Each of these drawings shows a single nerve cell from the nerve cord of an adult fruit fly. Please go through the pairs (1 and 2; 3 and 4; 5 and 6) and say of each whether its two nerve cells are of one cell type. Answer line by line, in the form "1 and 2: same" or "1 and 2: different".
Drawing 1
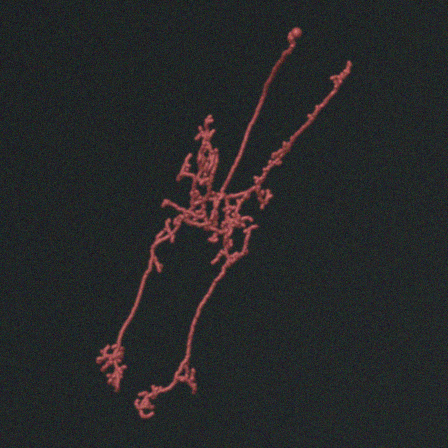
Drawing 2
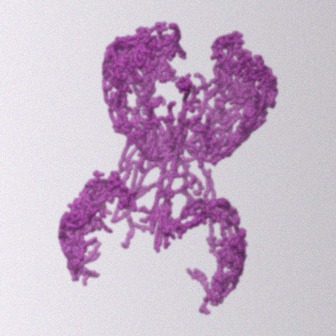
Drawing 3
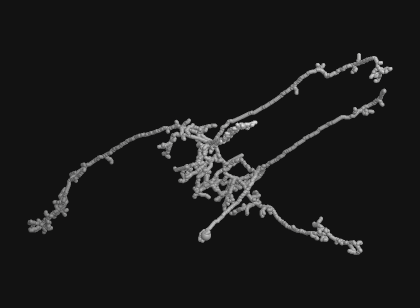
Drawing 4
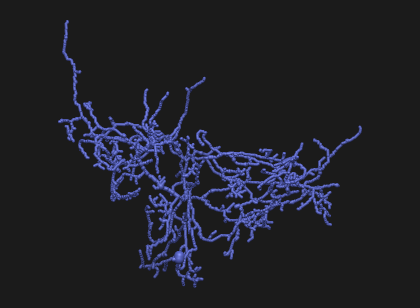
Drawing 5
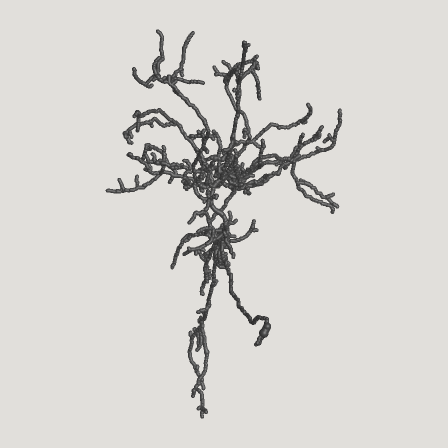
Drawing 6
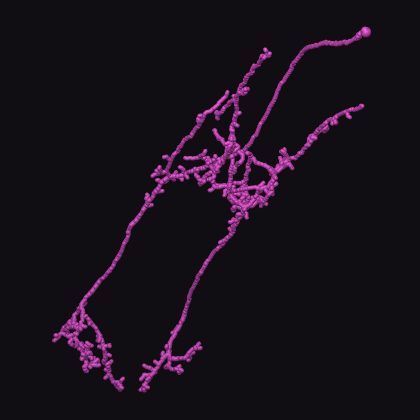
1 and 2: different
3 and 4: different
5 and 6: different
